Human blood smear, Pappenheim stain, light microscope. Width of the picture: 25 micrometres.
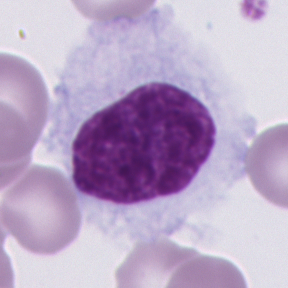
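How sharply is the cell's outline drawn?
It is ragged and ill-defined, with the cytoplasm fading irregularly into the background.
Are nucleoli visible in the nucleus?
No, none can be seen.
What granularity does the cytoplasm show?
Only a fine, faint lilac granularity.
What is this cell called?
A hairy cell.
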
